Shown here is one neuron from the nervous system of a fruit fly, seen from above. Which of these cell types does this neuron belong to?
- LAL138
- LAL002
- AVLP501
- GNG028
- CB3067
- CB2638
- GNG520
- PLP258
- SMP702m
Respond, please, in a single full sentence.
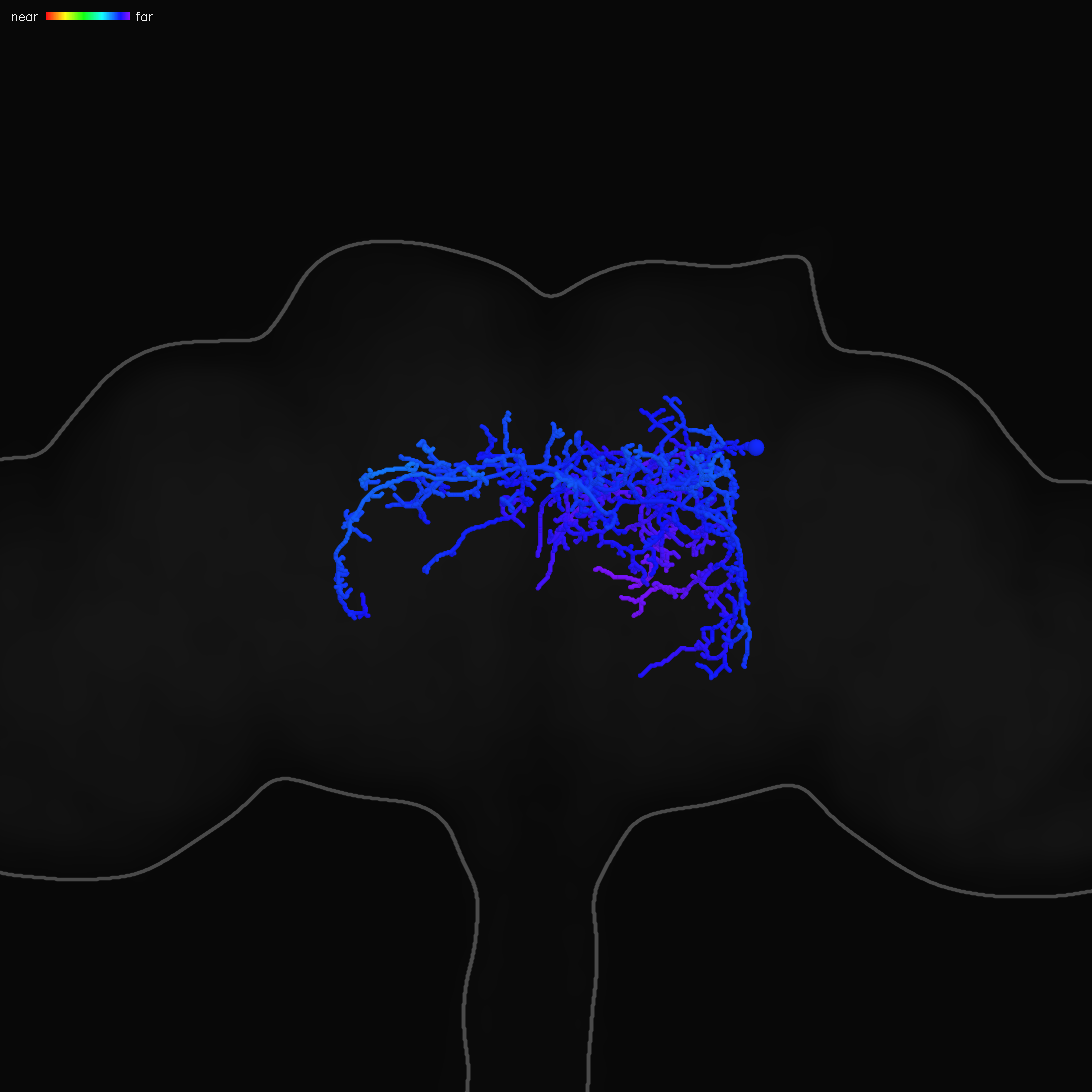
The cell type name for this neuron is GNG028.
